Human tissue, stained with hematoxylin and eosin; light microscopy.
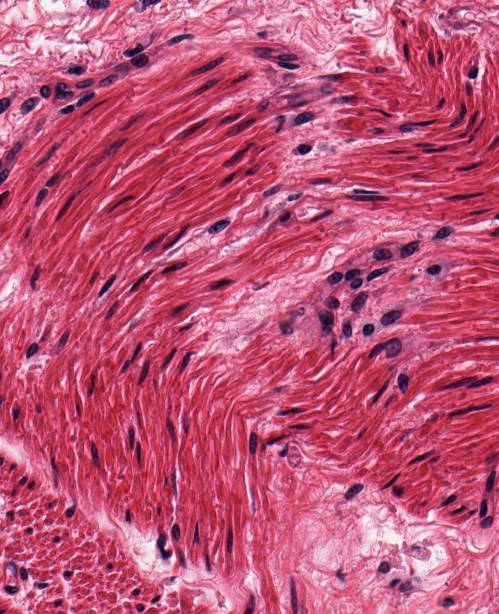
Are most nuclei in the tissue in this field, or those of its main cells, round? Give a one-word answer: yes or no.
No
